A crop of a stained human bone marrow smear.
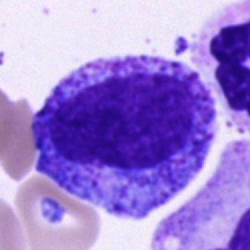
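Promyelocyte here, in the middle: round to oval, with a smooth border. You'll notice the nucleus sits toward the upper part, which leaves a wider band of cytoplasm below it. That cytoplasm is crowded with coarse dark purple granules, and no clear vacuoles show up.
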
